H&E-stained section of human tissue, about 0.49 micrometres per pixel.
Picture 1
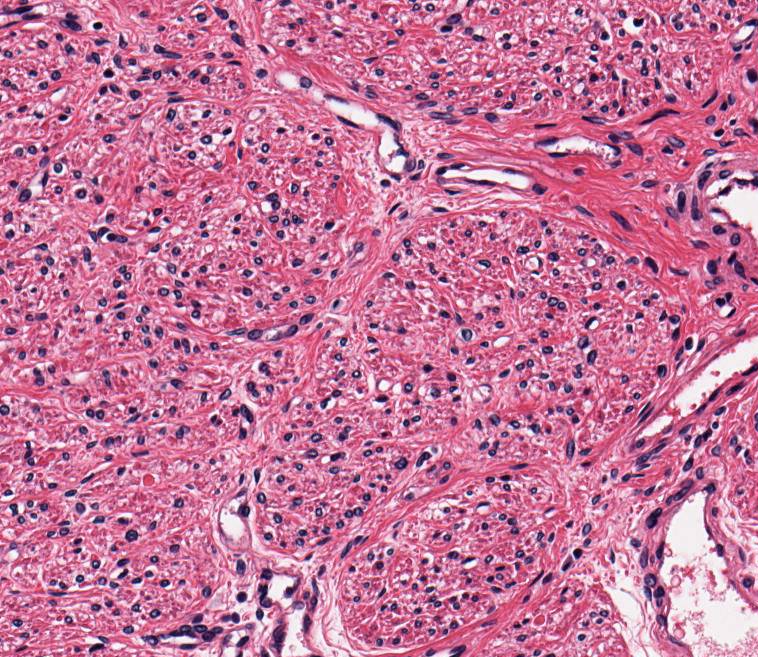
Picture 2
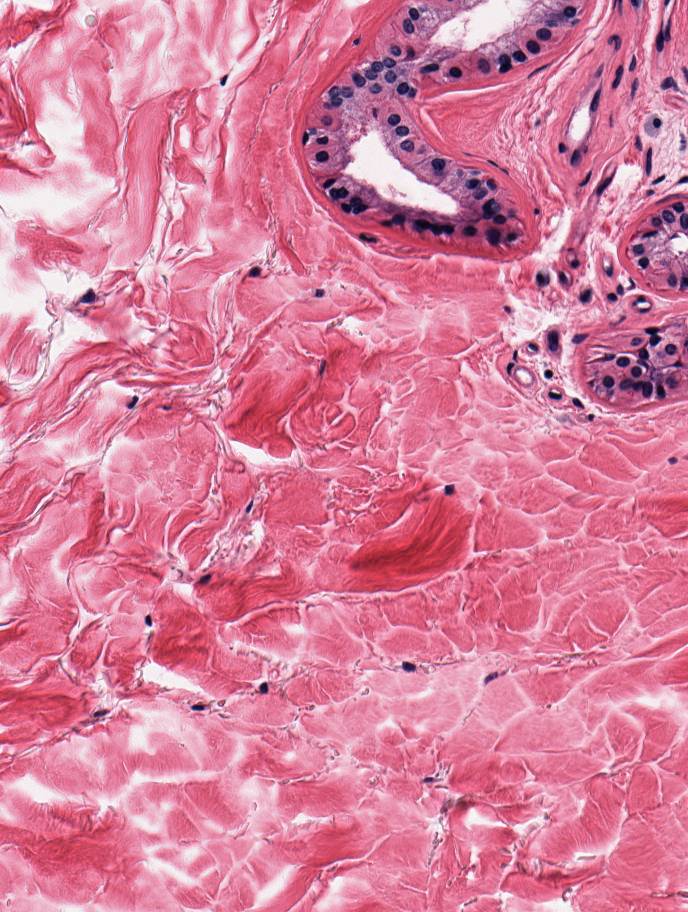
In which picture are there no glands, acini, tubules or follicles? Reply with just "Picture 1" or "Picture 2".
Picture 1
